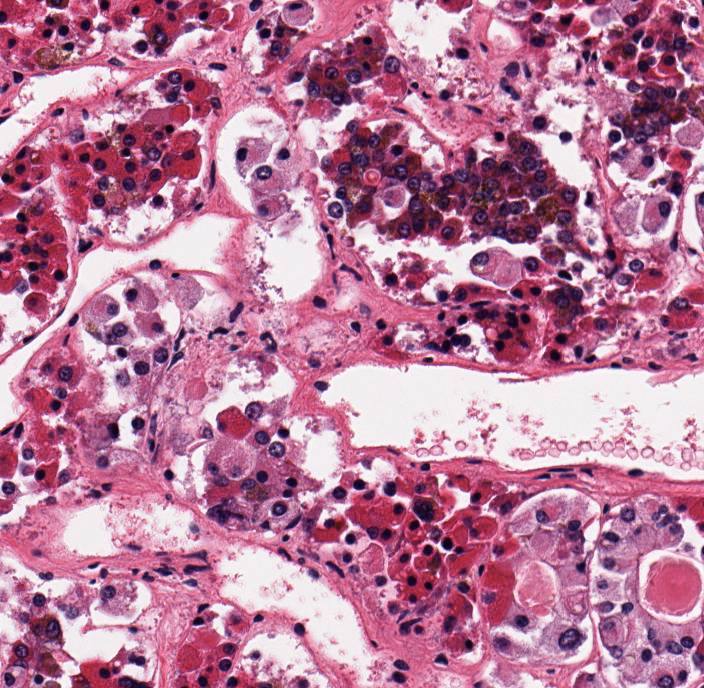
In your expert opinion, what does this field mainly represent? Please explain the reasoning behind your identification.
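Mainly pars distalis of the pituitary. Cells in rounded nests and cords, parted by thin pink fibrous septa throughout; septa carry scattered elongated, dark, spindle-shaped nuclei. Wide, empty, thin-walled channel running horizontally across right centre, red blood cells along its lower edge.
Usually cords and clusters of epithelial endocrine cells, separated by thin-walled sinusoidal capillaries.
Nests, cords and channel here fit that. Golden-brown granular pigment in some cells, upper middle and upper left.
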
